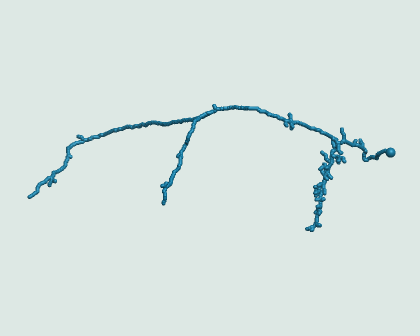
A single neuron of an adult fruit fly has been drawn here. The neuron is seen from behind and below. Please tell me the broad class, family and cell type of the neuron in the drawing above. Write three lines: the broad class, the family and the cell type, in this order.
optic-lobe intrinsic neuron
TmY
TmY9b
